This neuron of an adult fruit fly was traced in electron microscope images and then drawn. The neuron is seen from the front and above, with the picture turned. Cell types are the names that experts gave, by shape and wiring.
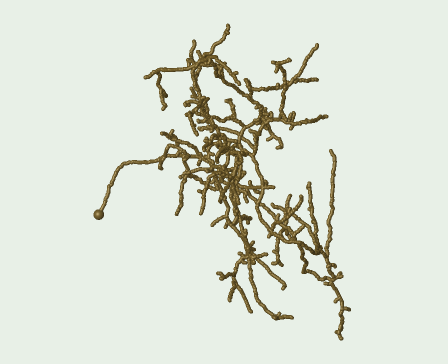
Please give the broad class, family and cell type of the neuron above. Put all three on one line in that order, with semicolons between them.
central-brain intrinsic neuron; hemilineage DL1_ventral; CL268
